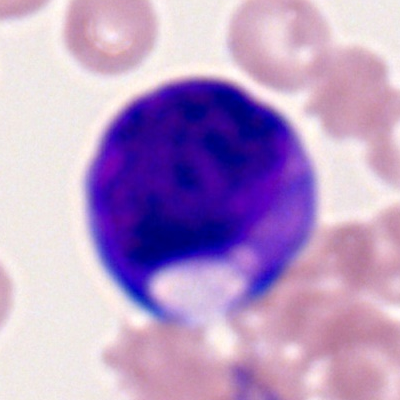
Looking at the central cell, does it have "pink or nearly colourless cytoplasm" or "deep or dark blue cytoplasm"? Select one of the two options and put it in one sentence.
Its cytoplasm stains a strong blue colour.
